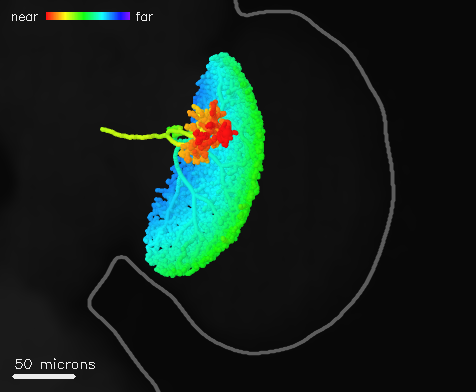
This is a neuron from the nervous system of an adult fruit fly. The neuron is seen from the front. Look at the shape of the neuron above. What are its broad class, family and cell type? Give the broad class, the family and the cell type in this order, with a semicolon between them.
visual projection neuron; hemilineage VLPl2_lateral; LT1d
